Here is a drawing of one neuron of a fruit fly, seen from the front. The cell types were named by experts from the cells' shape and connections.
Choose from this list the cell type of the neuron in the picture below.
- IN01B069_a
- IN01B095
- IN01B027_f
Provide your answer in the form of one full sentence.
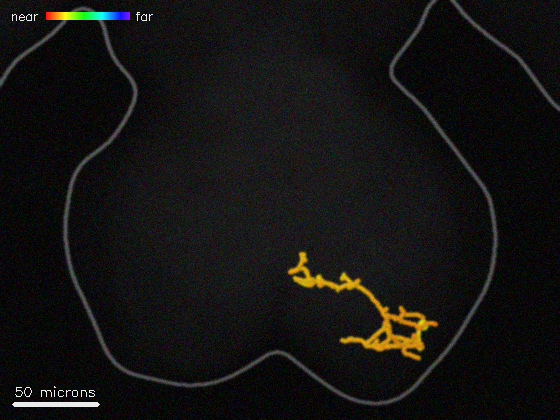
The cell type name IN01B095 applies to this neuron.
